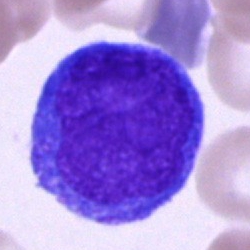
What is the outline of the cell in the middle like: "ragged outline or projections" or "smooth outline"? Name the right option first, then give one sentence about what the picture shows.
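Smooth outline. The cell has a round, smooth outline.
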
